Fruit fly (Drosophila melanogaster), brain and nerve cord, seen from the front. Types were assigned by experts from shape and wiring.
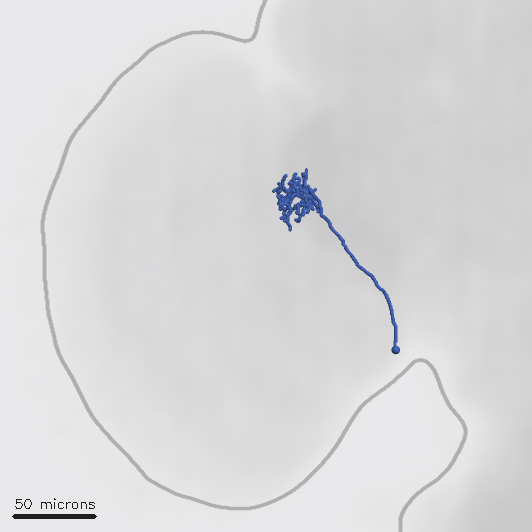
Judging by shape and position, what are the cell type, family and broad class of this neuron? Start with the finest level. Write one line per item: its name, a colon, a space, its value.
cell type: Li22
family: Li
broad class: optic-lobe intrinsic neuron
